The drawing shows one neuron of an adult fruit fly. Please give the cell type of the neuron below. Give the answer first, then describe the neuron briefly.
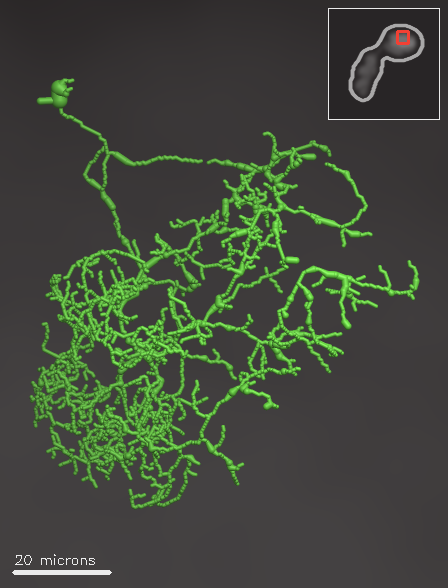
It is of cell type CB1099. It is a central-brain intrinsic neuron. The cell body can be seen at the upper left of the picture. From top to bottom in the picture it spans about 90 microns. The picture shows more than a hundred branch ends.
